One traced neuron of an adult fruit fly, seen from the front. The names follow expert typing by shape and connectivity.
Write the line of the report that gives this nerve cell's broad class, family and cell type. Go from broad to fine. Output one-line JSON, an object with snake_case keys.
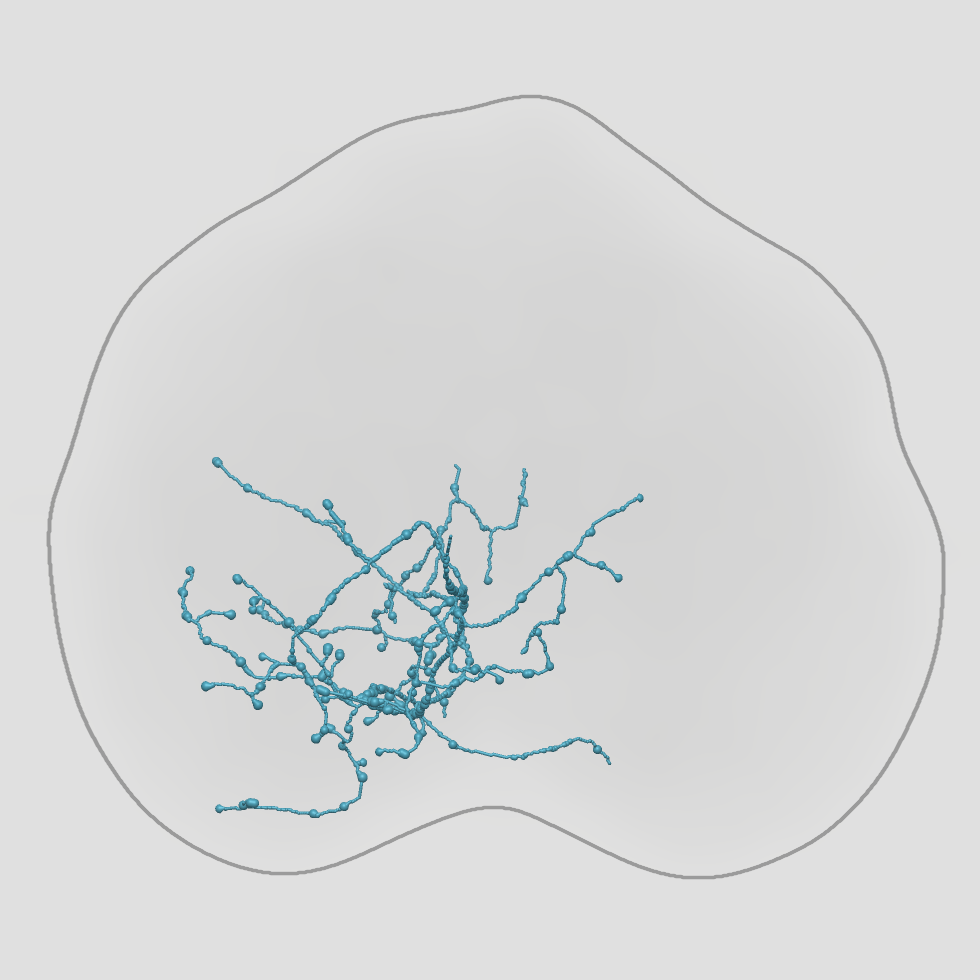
{"broad_class": "descending neuron", "family": "DNde", "cell_type": "DNde001"}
